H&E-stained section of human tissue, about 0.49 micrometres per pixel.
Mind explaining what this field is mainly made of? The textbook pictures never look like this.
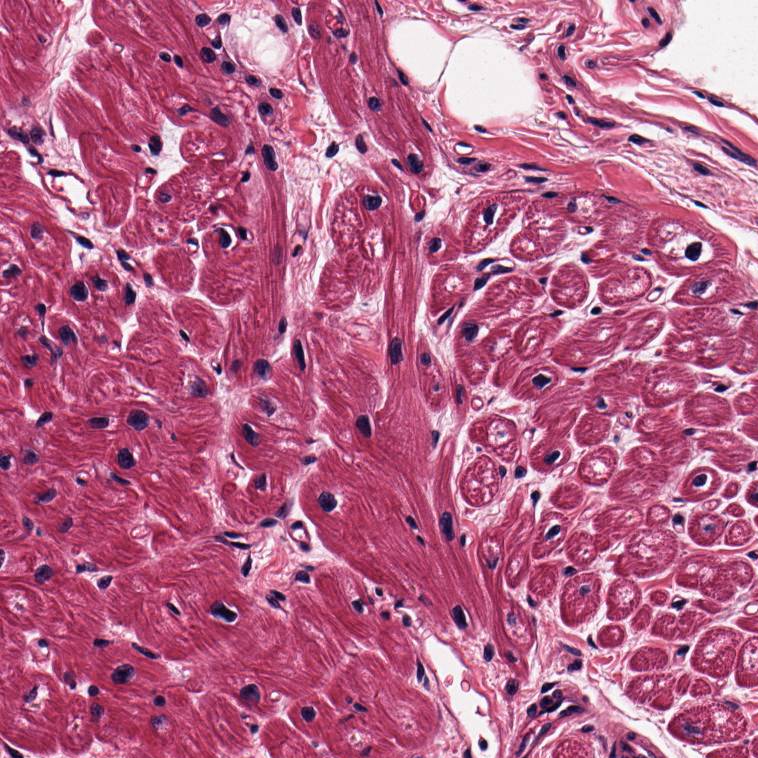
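This field mainly shows myocardium. Fibres in the right part of the field are cut in cross section, those in the centre lengthwise. The cytoplasm stains deep pink, with fine lengthwise fibrils visible in the longitudinally cut fibres. Thin connective tissue strands with small, dark, elongated nuclei lie between the fibres.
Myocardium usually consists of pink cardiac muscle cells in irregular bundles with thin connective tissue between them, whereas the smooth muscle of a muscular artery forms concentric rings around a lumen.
The differing fibre directions and the thin interstitial strands agree with myocardium.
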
